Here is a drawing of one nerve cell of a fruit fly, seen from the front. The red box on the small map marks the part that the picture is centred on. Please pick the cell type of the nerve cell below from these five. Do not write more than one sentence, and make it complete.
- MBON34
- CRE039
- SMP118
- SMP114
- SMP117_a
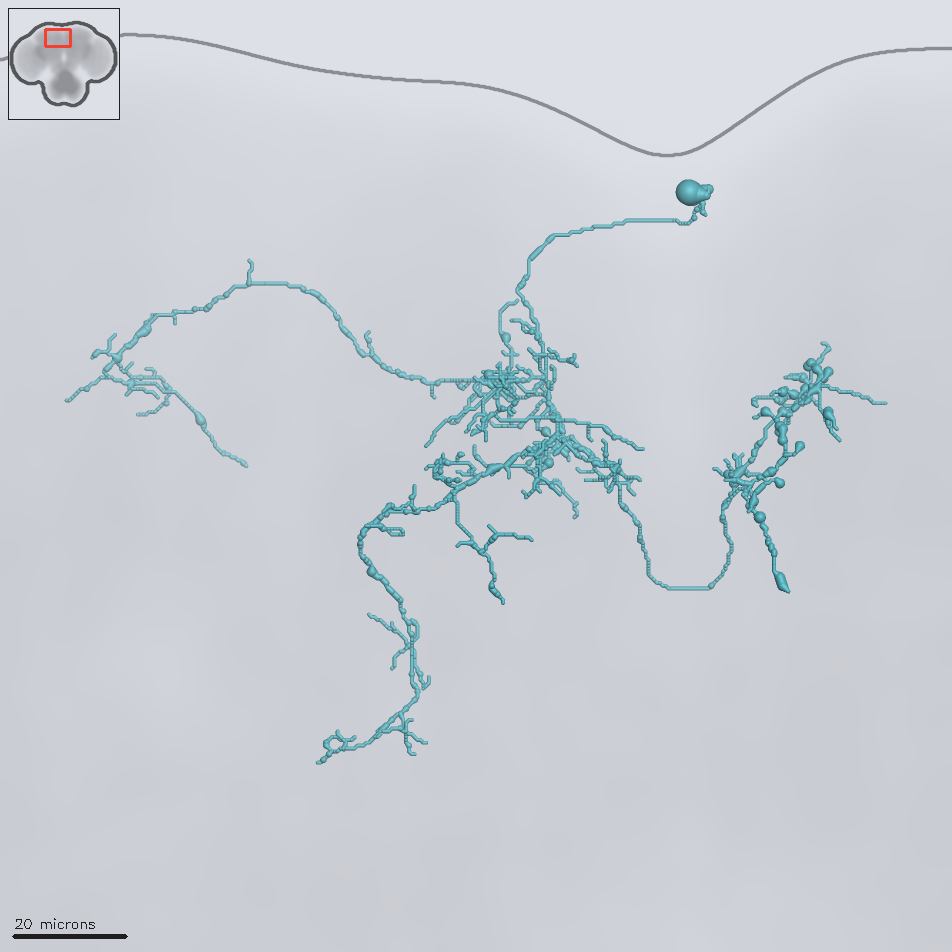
The type of this nerve cell is the cell type SMP118.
